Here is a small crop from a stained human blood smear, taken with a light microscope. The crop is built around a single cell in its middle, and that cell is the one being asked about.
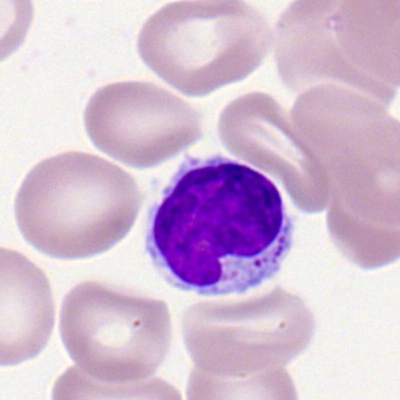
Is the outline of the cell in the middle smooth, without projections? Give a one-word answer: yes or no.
No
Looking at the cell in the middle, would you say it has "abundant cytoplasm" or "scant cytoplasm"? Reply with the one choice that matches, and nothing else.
Scant cytoplasm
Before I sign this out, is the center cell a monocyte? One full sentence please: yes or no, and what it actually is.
No, the middle cell is not a monocyte, it being a lymphocyte.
